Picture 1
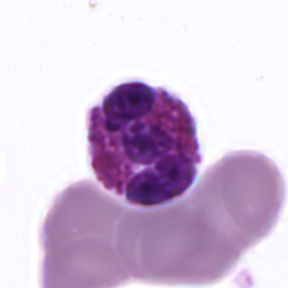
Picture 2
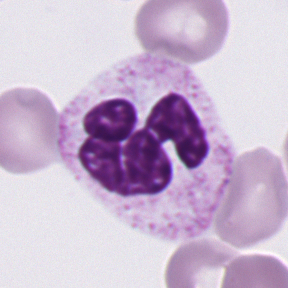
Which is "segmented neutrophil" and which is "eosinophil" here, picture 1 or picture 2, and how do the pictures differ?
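Picture 1 shows an eosinophil, and picture 2 shows a segmented neutrophil. The granules make the clearest difference: in picture 1 they are coarse, rounded and reddish-purple, crowding the cytoplasm, while in picture 2 they are fine and pink-violet, scattered through plentiful pale pinkish cytoplasm.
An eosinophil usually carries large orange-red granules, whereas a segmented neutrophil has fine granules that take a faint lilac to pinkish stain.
Both nuclei are lobed: the eosinophil's is divided into more than two rounded lobes, and the segmented neutrophil's is split into three or more separate ones.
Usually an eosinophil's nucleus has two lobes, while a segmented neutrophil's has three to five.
In both cells the chromatin is dark purple, condensed in picture 1 and coarsely clumped in picture 2. No nucleoli can be seen in the eosinophil, and no distinct vacuoles appear in the cytoplasm of the segmented neutrophil. The segmented neutrophil has a roughly rounded outline, and the lower edge of the eosinophil touches a cluster of red cells.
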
